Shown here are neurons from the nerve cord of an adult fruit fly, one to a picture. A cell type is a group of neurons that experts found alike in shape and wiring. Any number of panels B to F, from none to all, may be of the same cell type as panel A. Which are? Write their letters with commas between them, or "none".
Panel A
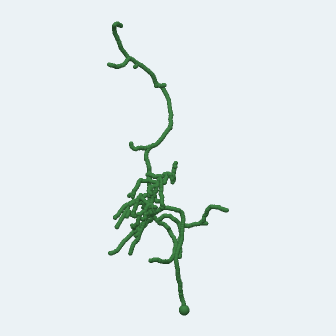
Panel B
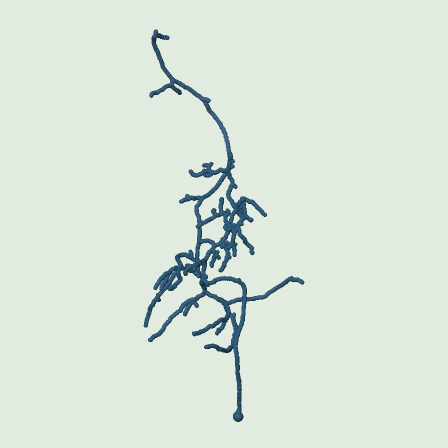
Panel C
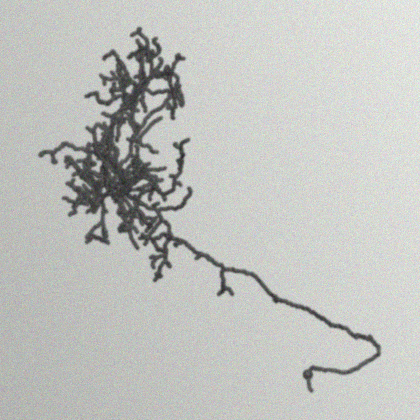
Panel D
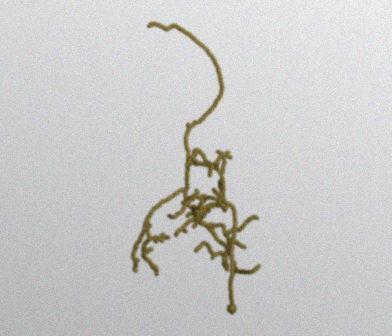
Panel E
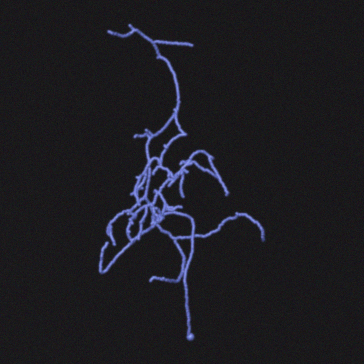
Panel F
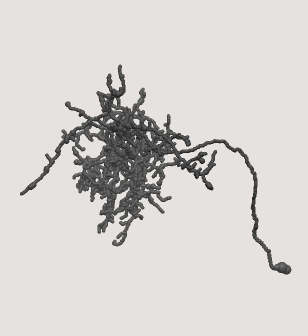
B, D, E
